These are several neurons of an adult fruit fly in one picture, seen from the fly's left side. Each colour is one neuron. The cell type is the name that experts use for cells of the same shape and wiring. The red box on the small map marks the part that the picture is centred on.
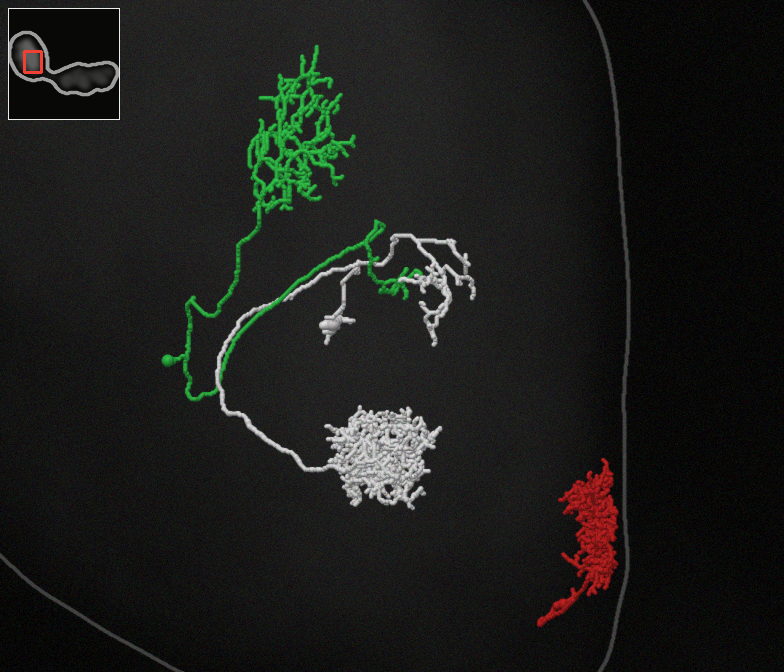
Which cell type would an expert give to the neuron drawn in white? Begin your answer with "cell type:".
cell type: MeLo9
